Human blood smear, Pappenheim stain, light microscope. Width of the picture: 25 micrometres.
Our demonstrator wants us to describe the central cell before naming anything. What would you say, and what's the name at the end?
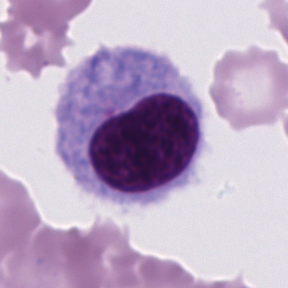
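A roughly round outline with a slightly ragged, fuzzy edge encloses this cell. Its nucleus lies off-centre, toward the lower right, and carries a small notch on its upper left side. No nucleoli are visible. This is a hairy cell.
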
